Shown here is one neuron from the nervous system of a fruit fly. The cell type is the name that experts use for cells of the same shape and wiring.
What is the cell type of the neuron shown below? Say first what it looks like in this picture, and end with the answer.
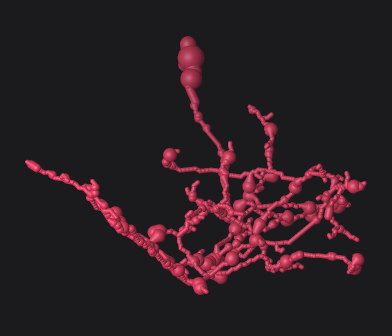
Its cell body lies at the top of the picture. The picture shows dozens of branch ends. This is a nerve-cord intrinsic neuron. The cell type is IN01B070.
